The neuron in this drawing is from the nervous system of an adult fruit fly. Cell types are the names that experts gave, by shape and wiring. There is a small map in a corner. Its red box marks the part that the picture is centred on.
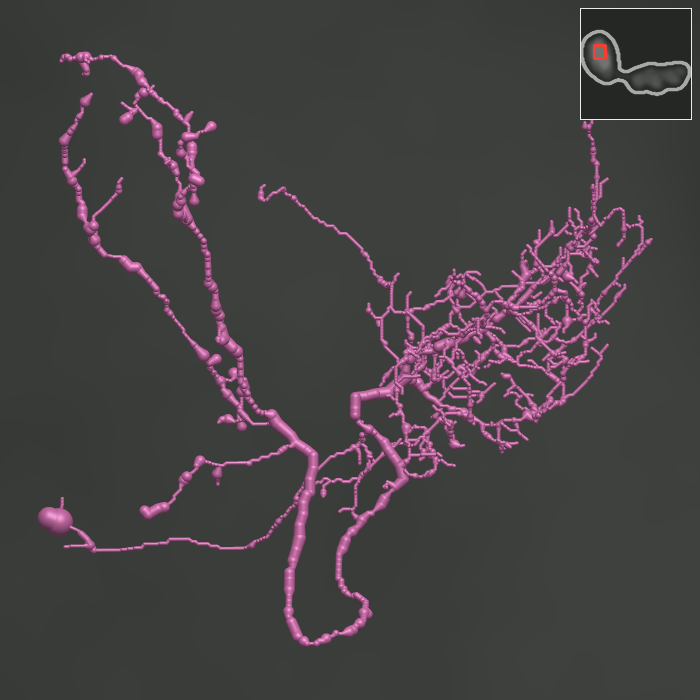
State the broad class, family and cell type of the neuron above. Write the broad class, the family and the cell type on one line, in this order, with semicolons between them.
central-brain intrinsic neuron; hemilineage VLPl2_posterior; LHAV2b5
